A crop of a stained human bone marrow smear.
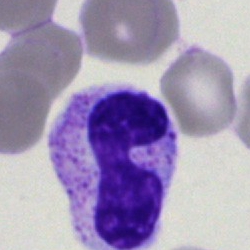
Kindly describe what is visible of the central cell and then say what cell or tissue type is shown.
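Deeply indented from the right side, the nucleus takes a curved, bent-band shape. Its chromatin is dark purple and condensed, with coarse clumping. Pale lilac-pink cytoplasm surrounds it, broadest on the left side of the cell. Fine purple granules are scattered evenly through this cytoplasm, including within the nuclear notch. Here the cell is a band neutrophil.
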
